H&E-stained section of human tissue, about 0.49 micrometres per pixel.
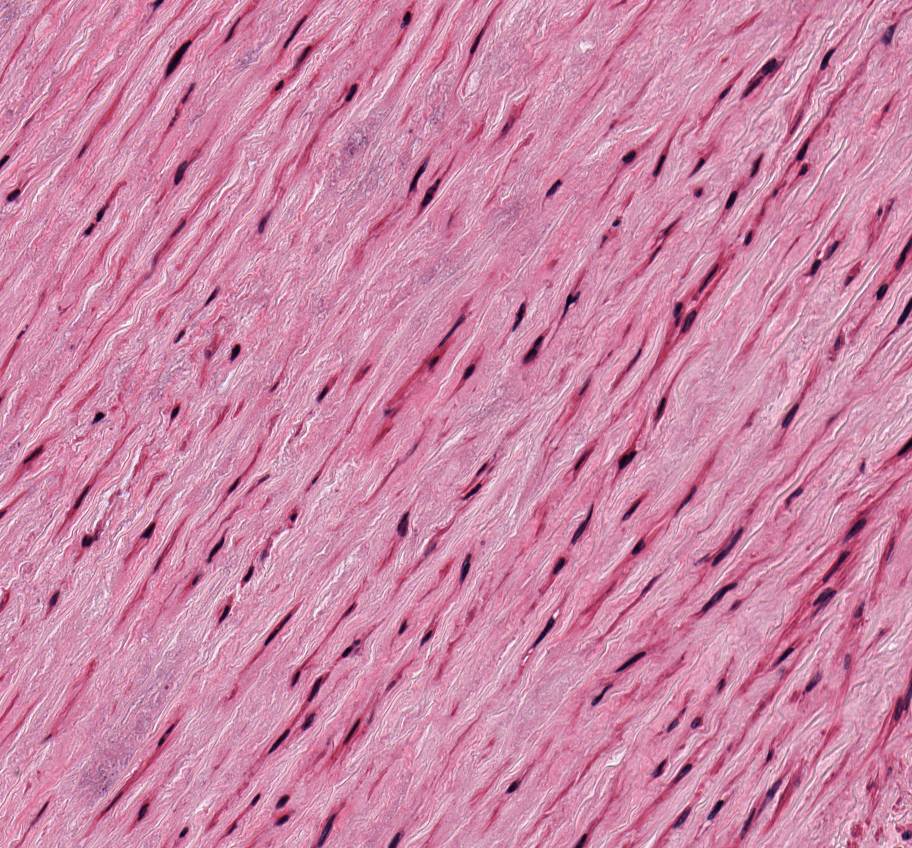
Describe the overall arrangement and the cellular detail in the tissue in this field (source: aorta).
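The fibres have a finely wavy outline rather than a straight one. Nuclei are dark, slender and spindle-shaped, with their long axes parallel to the fibres. Fat cells are absent throughout the field.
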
